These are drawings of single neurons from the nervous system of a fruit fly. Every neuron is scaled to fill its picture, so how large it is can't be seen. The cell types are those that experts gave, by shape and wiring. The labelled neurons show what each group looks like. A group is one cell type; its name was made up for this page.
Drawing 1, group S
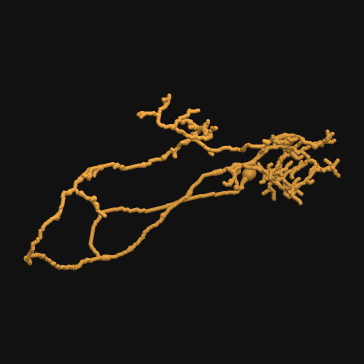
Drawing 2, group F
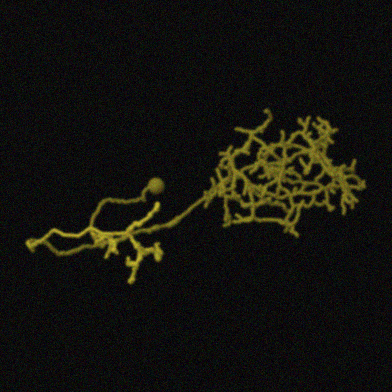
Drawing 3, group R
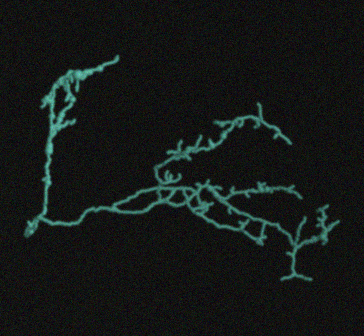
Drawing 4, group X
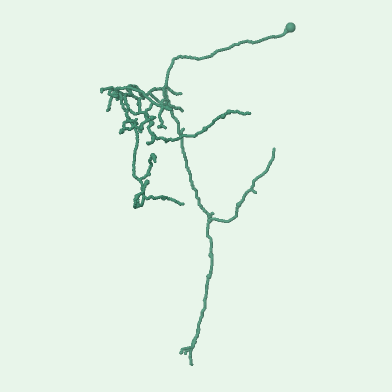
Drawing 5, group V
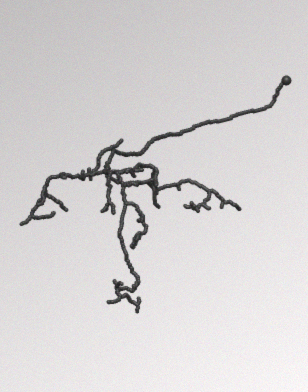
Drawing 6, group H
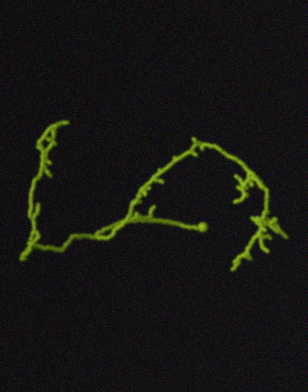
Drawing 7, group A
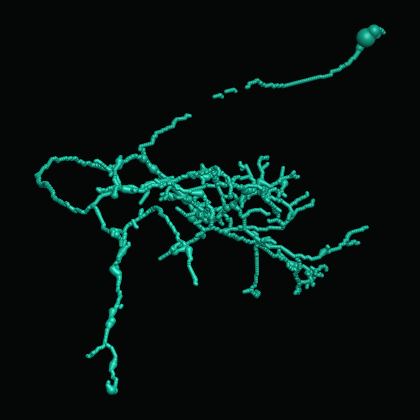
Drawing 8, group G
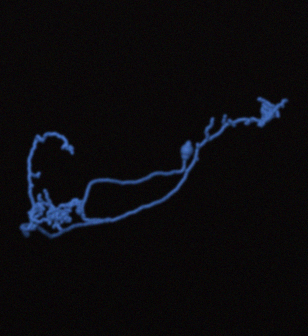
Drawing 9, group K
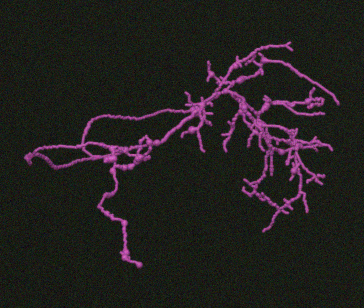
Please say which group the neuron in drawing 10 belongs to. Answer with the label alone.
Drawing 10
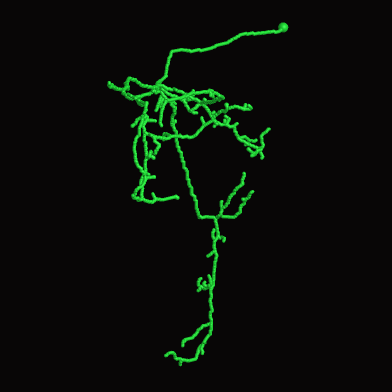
group X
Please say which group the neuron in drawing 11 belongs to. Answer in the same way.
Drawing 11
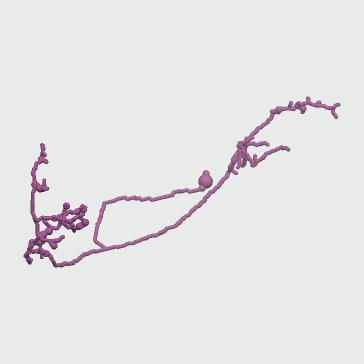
group G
